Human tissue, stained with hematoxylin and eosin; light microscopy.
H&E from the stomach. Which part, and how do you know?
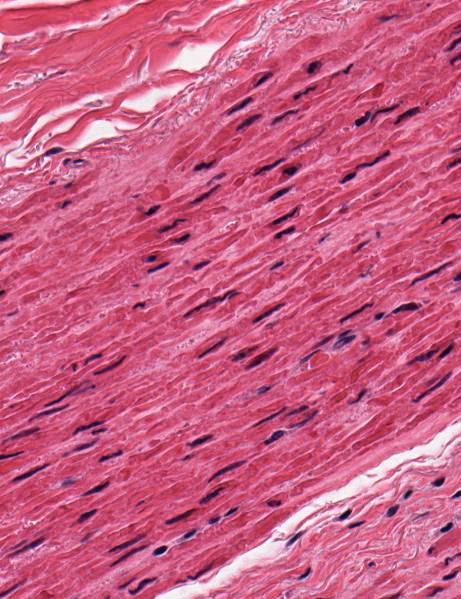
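It's smooth muscle. A dense band of closely packed parallel fibres crosses most of the field diagonally, from lower left to upper right, and these are smooth muscle cells cut along their length. Their nuclei are elongated, cigar-shaped and dark purple, spread fairly evenly through the whole band.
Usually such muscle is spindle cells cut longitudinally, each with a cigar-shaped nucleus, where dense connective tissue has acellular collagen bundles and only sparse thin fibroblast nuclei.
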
